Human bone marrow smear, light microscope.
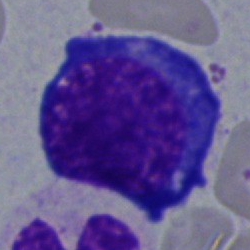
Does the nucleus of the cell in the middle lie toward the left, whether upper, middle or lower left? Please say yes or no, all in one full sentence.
Yes, most of its cytoplasm is located to the right of its nucleus.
